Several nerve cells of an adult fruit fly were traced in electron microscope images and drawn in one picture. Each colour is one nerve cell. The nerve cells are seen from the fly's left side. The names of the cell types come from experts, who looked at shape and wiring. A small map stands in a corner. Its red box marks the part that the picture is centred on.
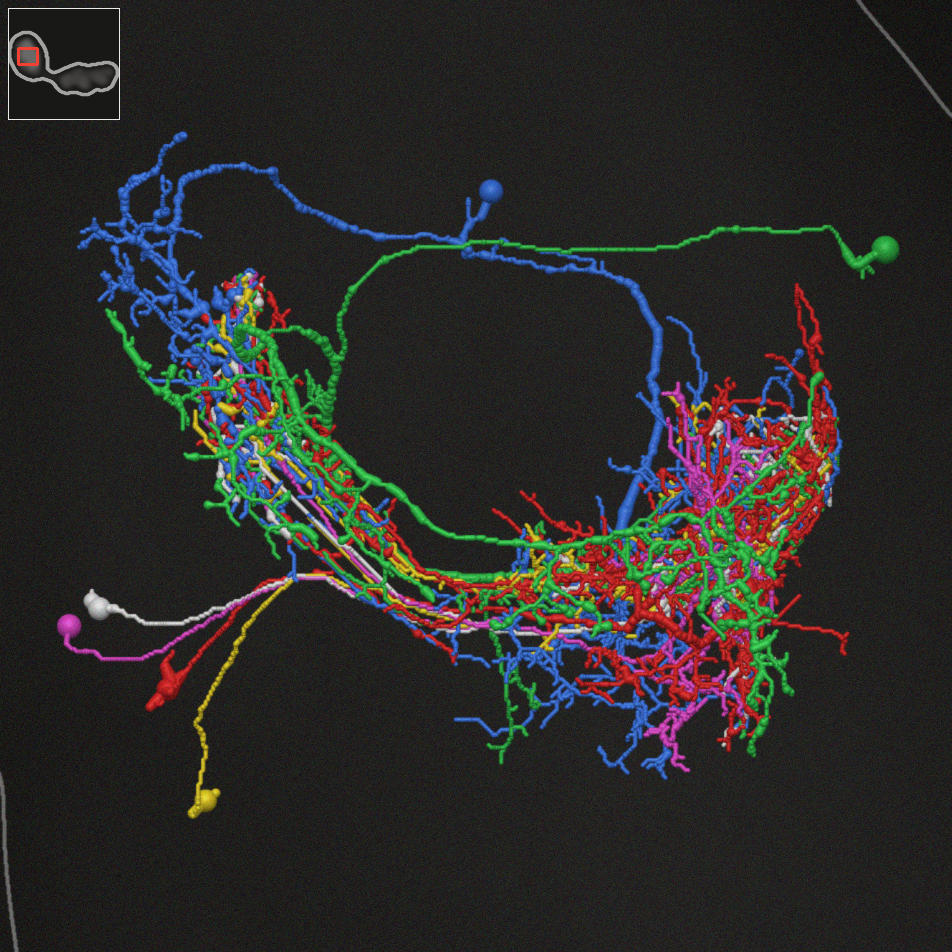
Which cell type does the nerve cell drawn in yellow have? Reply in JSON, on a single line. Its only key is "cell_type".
{"cell_type": "WED022"}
